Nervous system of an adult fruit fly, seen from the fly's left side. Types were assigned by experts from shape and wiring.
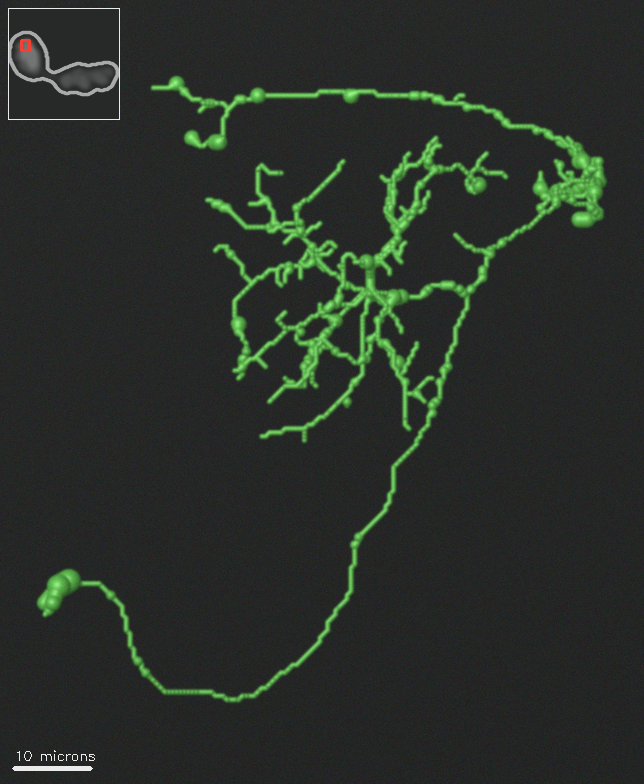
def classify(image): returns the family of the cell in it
hemilineage SLPal5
